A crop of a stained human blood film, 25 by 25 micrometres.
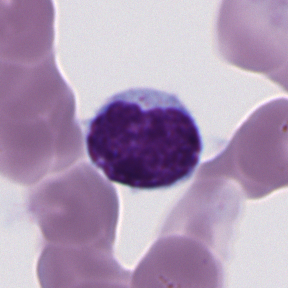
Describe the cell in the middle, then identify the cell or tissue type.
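A single unlobed mass forms the nucleus, and its chromatin is dense and coarsely clumped. Pale blue cytoplasm sits as a narrow cap, mainly above the nucleus. The cell measures about 10 by 9 micrometres and the nucleus about 10 by 7 micrometres, the nucleus filling about 80% of the cell's area. This is a typical lymphocyte.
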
